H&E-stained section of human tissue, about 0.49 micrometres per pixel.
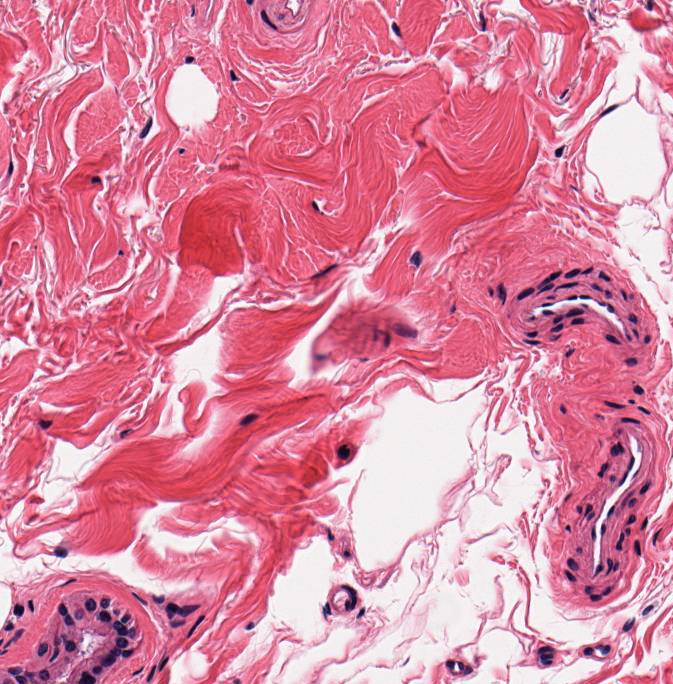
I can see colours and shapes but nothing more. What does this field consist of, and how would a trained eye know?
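Mostly dermis, this one. You've got thick, wavy, pink collagen bundles heading off in many directions, with just a few small, dark, elongated nuclei tucked between them.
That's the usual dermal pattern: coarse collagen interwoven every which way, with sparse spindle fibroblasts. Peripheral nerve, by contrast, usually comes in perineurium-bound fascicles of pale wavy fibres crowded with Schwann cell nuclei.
Off to the right runs a curved vessel with a slit-like lumen and lots of elongated dark nuclei in its wall.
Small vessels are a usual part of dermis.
No surface epithelium anywhere, though.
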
